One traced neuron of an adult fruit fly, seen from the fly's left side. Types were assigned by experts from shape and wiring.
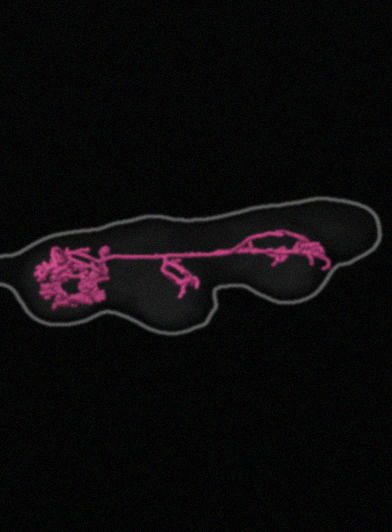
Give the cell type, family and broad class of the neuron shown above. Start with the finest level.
IN23B001; hemilineage 23B; nerve-cord intrinsic neuron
